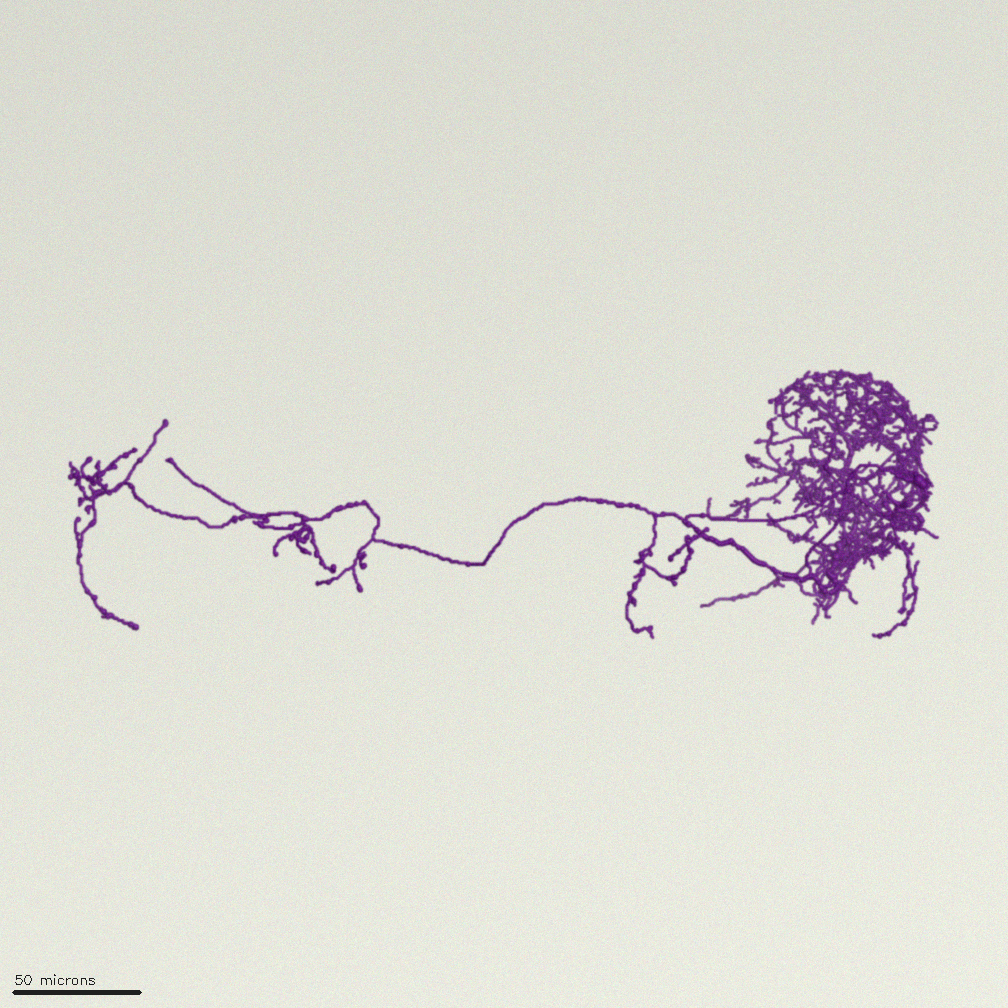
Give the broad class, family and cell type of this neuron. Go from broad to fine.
central-brain intrinsic neuron; hemilineage VLPd1; AVLP033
